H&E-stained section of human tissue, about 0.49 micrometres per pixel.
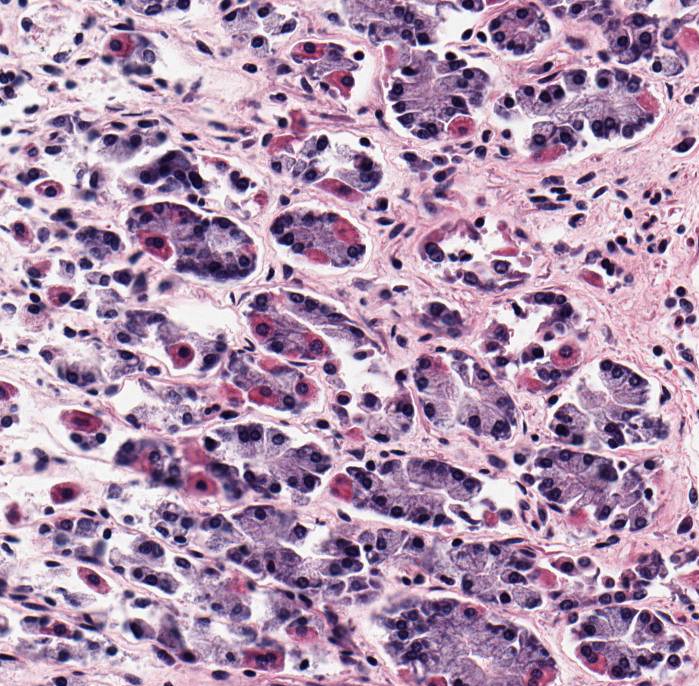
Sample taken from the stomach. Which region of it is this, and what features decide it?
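You've got fundic glands in this one. Most cells lining the glands are chief cells, with purple-grey granular cytoplasm and dark round nuclei toward the base, and parietal cells with bright pink cytoplasm and one round central nucleus are scattered singly among them throughout.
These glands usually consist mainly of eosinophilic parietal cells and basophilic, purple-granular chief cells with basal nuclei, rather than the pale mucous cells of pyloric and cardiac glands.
The lumens are narrow or hard to see, so most profiles look nearly solid, and there's no surface lining epithelium anywhere.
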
